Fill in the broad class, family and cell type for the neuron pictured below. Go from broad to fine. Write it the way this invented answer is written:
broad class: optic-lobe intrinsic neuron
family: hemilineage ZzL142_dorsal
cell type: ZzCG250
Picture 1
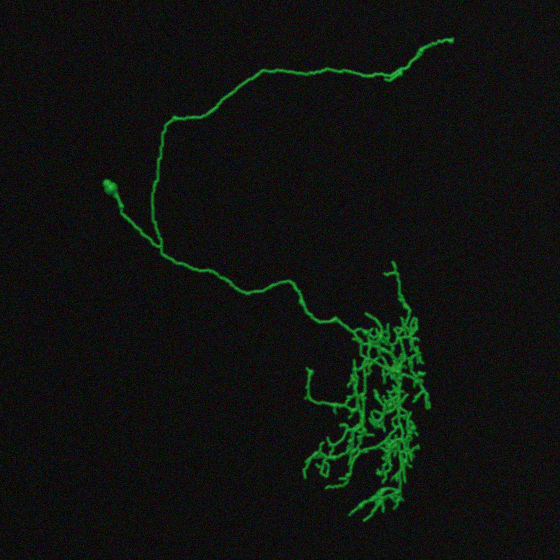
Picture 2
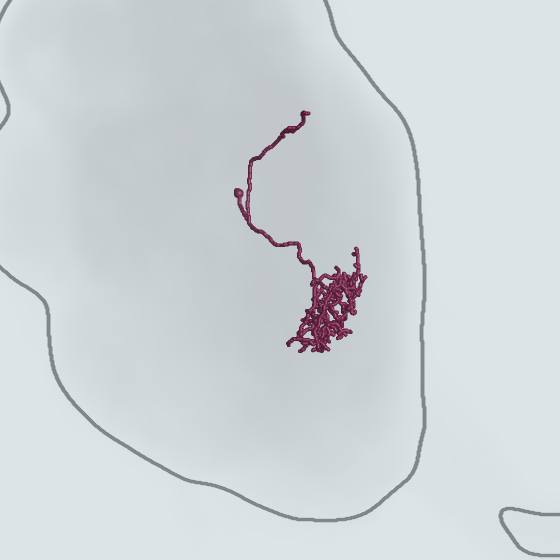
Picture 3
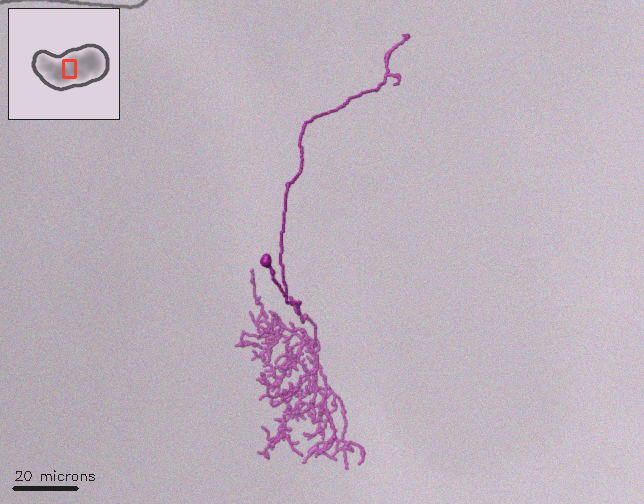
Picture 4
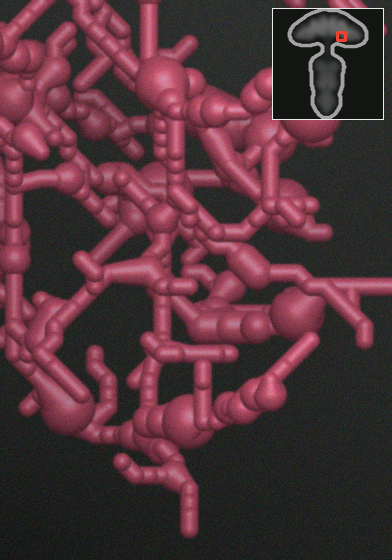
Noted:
broad class: visual projection neuron
family: LC
cell type: LC20a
